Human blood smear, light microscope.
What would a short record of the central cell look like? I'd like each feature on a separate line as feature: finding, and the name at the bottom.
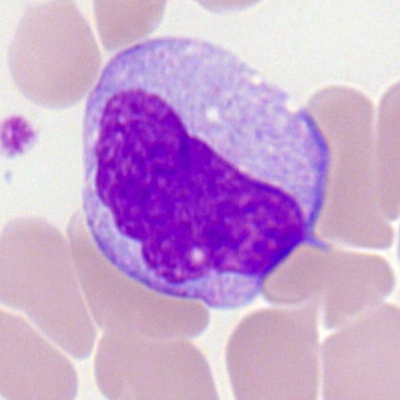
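Nucleus: just one mass, not split into separate lobes
Cytoplasm: plenty of it, pale grey-blue
Granules: only fine, faint, dust-like ones
Vacuoles: a few small clear ones
Verdict: monocyte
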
